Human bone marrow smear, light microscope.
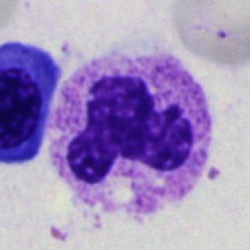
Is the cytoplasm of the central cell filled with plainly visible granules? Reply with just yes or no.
Yes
